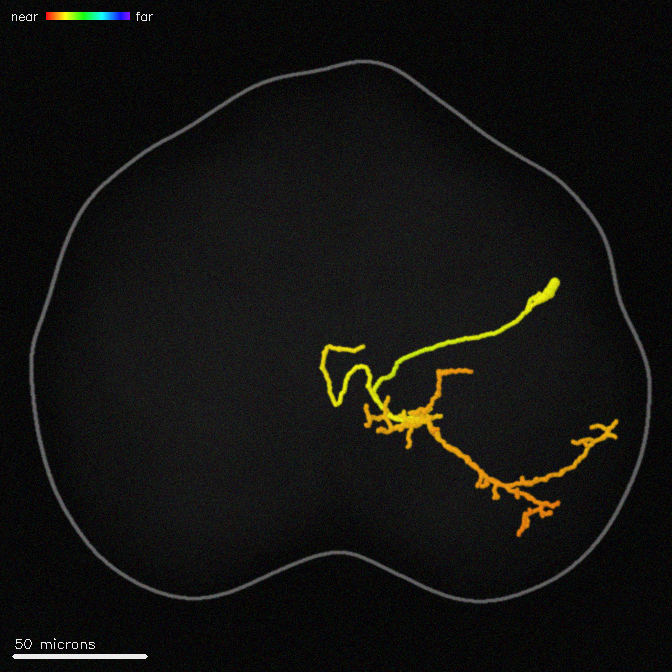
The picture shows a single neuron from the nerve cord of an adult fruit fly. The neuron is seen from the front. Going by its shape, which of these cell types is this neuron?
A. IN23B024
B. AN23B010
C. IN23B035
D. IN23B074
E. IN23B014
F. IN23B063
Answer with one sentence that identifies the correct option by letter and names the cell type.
The cell identity of the neuron is IN23B024, given in option A.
